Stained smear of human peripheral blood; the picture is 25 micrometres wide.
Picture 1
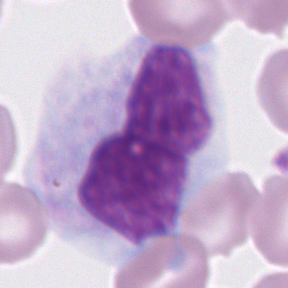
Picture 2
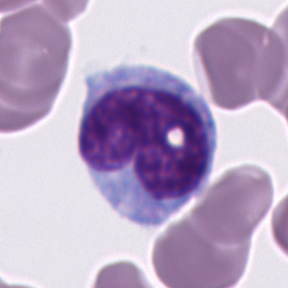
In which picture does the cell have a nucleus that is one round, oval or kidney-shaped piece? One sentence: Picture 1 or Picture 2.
It is in Picture 2 that the cell's nucleus is one compact round, oval or kidney-shaped mass.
